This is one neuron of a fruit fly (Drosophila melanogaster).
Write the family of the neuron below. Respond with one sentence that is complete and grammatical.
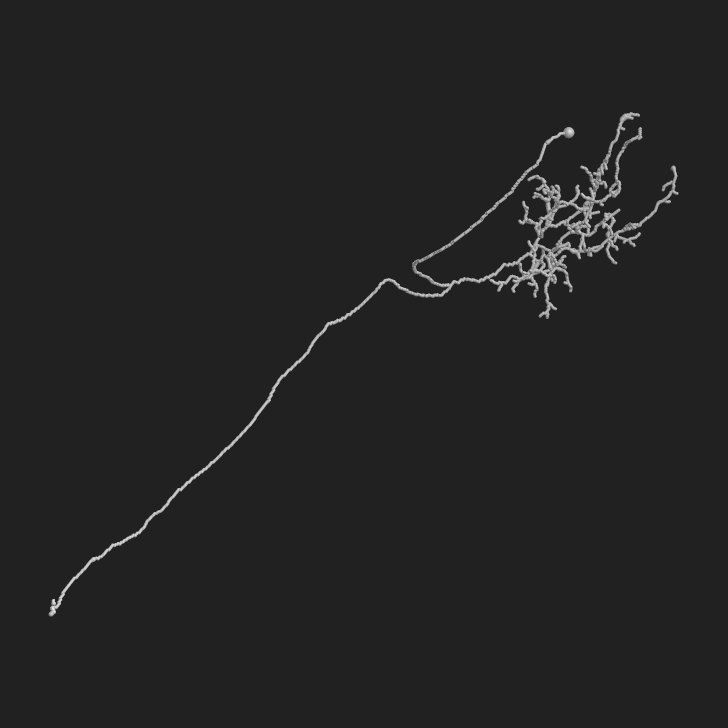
This neuron is of the family hemilineage 23B.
